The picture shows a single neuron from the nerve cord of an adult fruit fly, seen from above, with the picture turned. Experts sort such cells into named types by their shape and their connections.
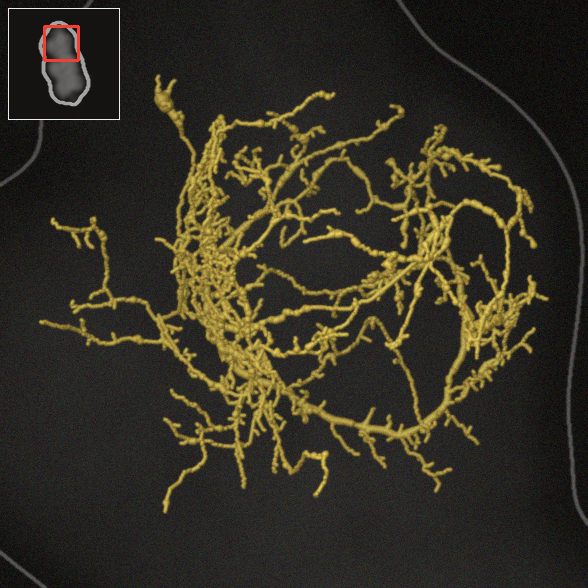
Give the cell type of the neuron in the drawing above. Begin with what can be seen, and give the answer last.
More than a hundred branch ends can be seen. As drawn here it is about as wide as it is tall. Its broad class is nerve-cord intrinsic neuron. Its cell type is IN04B005.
